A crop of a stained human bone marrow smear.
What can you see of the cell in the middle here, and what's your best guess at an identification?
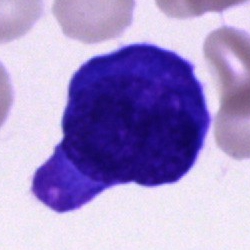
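Single tongue-like projection from lower left, staining paler violet-blue than the main cell body. Main body roughly round, edge slightly bumpy. Apart from the projection, no clear cytoplasmic rim around the dark body. Cell: blast.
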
